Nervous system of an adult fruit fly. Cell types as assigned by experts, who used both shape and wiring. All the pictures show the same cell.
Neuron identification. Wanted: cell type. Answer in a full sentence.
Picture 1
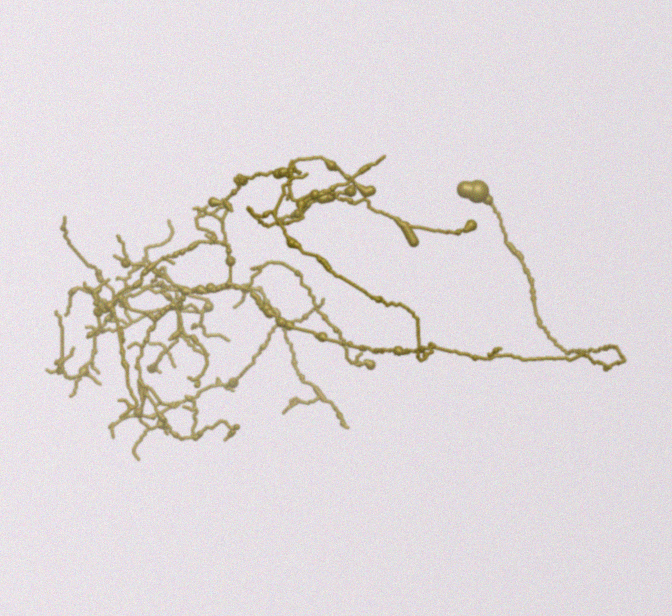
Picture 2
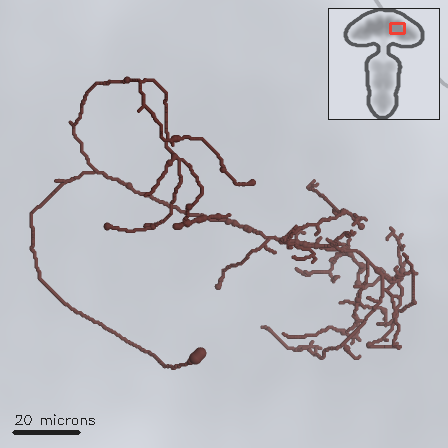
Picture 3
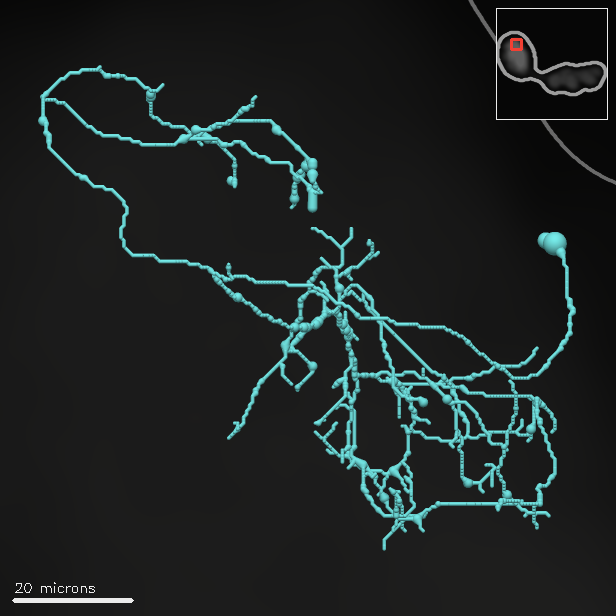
The cell type is LHPV5c1.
